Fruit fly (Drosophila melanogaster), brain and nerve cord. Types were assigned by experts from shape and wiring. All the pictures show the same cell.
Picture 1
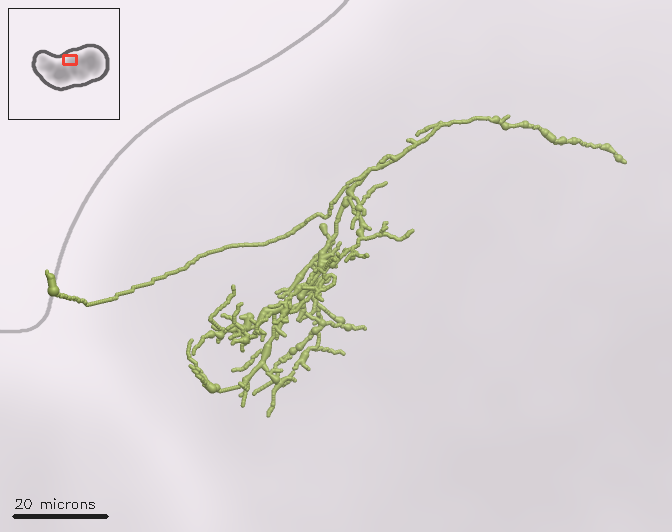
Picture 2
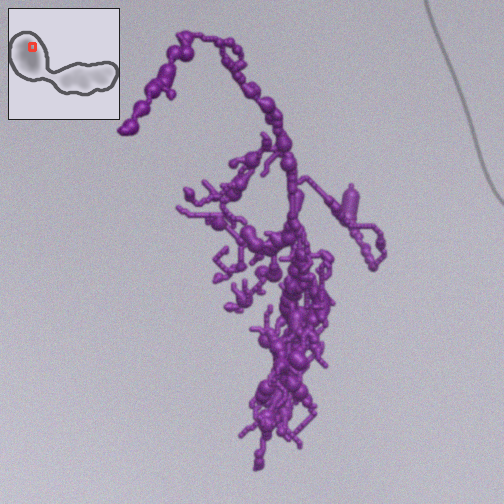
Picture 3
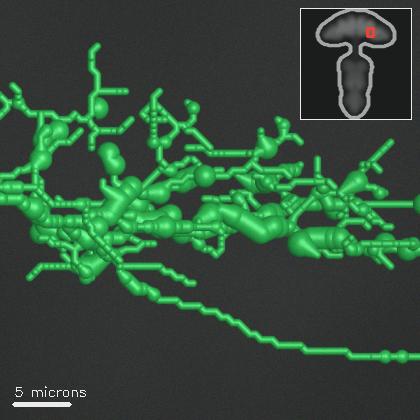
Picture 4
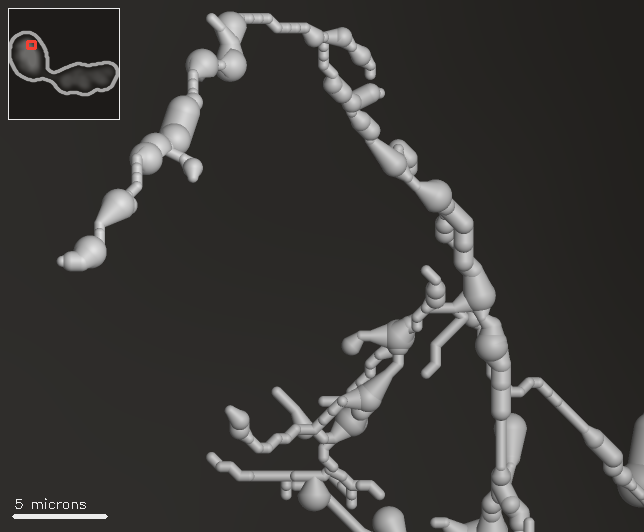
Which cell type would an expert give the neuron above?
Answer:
CB1976b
